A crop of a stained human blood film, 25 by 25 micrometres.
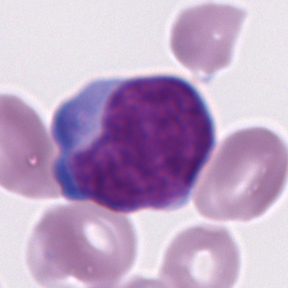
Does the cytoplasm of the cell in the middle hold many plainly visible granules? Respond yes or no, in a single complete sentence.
No, no granules can be seen in the cytoplasm of this cell.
